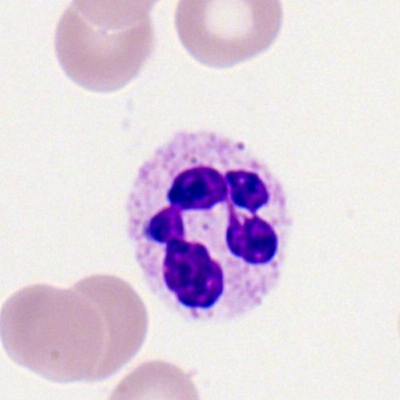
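Segmented neutrophil, the central cell in a stained human blood smear under the light microscope. Its outline is smooth and roughly round. The nucleus is divided into several separate lobes, joined to one another by thin strands. Fine, faint lilac granules fill the cytoplasm, in which no vacuoles are seen.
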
